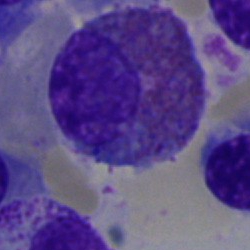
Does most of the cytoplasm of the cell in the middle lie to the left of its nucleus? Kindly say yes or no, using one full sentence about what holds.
No, the nucleus of this cell lies toward the left instead.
